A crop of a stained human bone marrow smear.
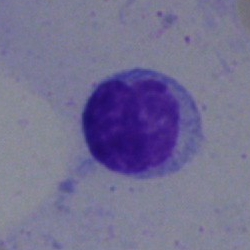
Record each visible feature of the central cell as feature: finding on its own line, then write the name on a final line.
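Outline: smooth and roughly round
Nucleus: fills most of the cell, off-centre towards the left
Chromatin: dark purple, coarsely clumped, paler patches between the clumps
Cytoplasm: thin pale blue-grey rim, widest on the right side
Cell type: lymphocyte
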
